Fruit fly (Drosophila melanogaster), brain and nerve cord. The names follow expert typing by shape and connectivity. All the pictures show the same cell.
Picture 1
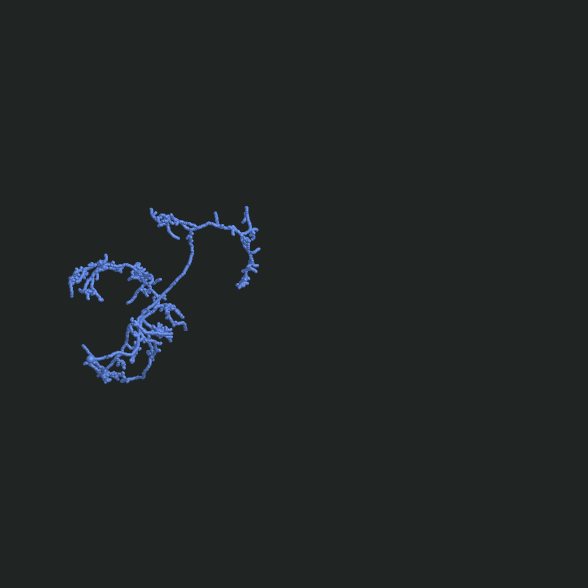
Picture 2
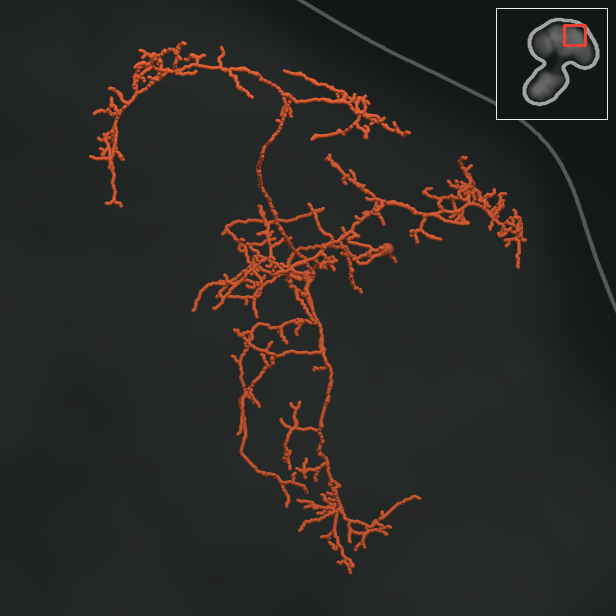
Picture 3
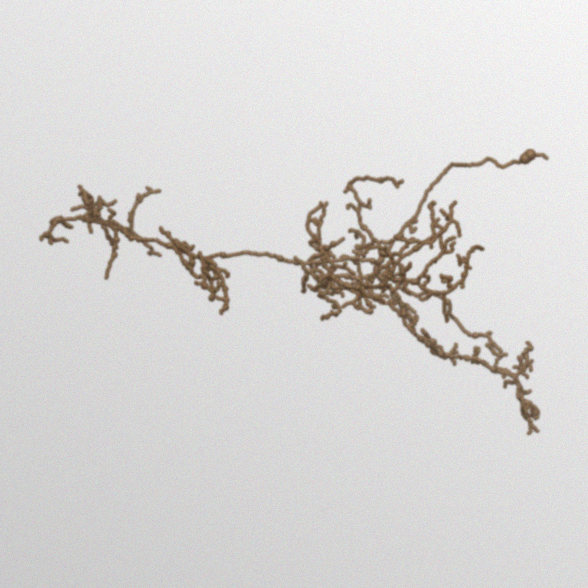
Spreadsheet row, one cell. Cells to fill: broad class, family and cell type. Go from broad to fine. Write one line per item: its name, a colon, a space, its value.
broad class: central-brain intrinsic neuron
family: hemilineage VLPd&p1_posterior
cell type: SMP245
